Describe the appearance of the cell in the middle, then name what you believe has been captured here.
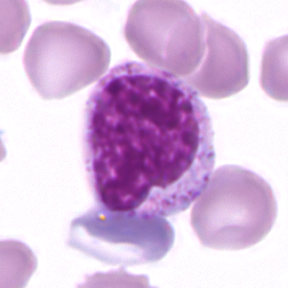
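Most of the cell is taken up by the nucleus, which shows a shallow indentation on its lower right side. Fine purplish-red granules are scattered through the cytoplasm, and no vacuoles are present. The cell is a metamyelocyte.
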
